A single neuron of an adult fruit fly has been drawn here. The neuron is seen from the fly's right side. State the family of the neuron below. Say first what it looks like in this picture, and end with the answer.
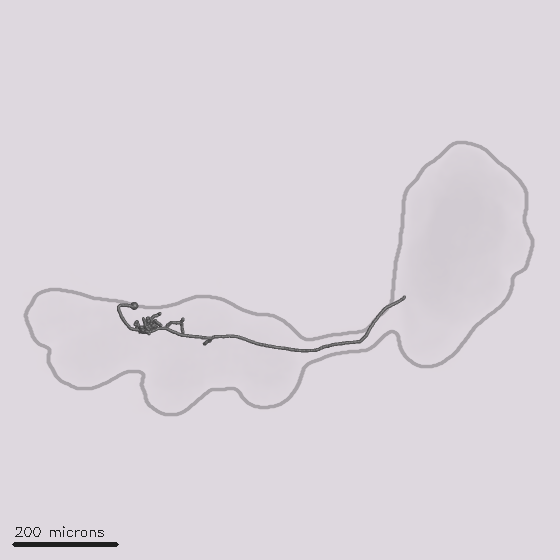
The cell body is on the left of the picture. From left to right in the picture it spans about 550 microns. This is an ascending neuron. The family is hemilineage 19B.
